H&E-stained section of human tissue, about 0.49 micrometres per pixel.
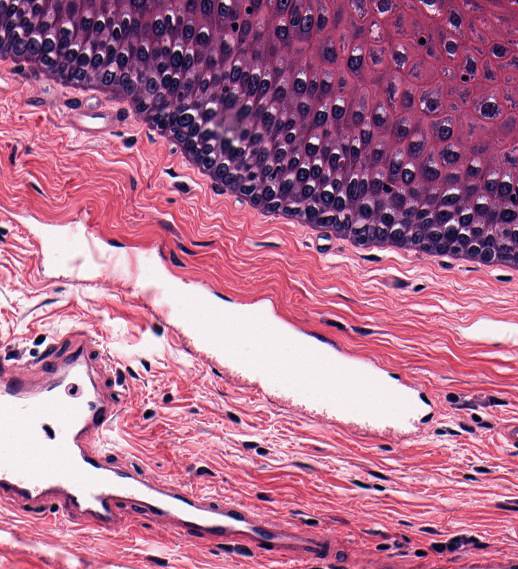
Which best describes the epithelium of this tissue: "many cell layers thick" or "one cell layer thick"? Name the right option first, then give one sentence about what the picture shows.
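Many cell layers thick. A stratified epithelium fills the upper right of the field, with connective tissue below and to the left of it.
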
